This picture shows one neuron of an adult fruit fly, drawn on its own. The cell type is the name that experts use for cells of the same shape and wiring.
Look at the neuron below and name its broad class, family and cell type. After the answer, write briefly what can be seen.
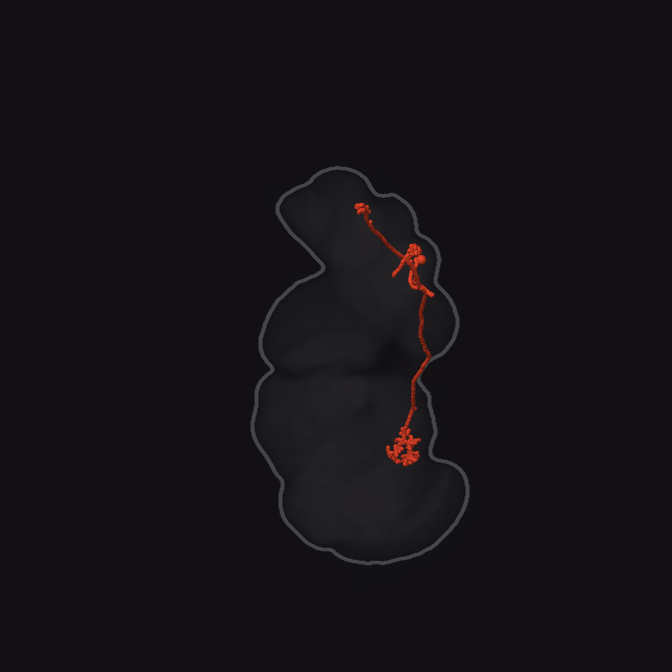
Its broad class is ascending neuron. Its family is hemilineage 05B. Its cell type is AN05B026. As drawn here it is more than twice as tall as it is wide.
